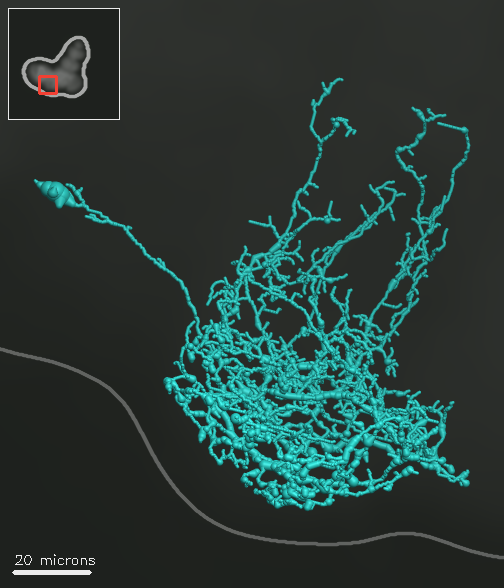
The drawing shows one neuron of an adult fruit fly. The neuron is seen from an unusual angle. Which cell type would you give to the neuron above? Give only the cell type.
GNG129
